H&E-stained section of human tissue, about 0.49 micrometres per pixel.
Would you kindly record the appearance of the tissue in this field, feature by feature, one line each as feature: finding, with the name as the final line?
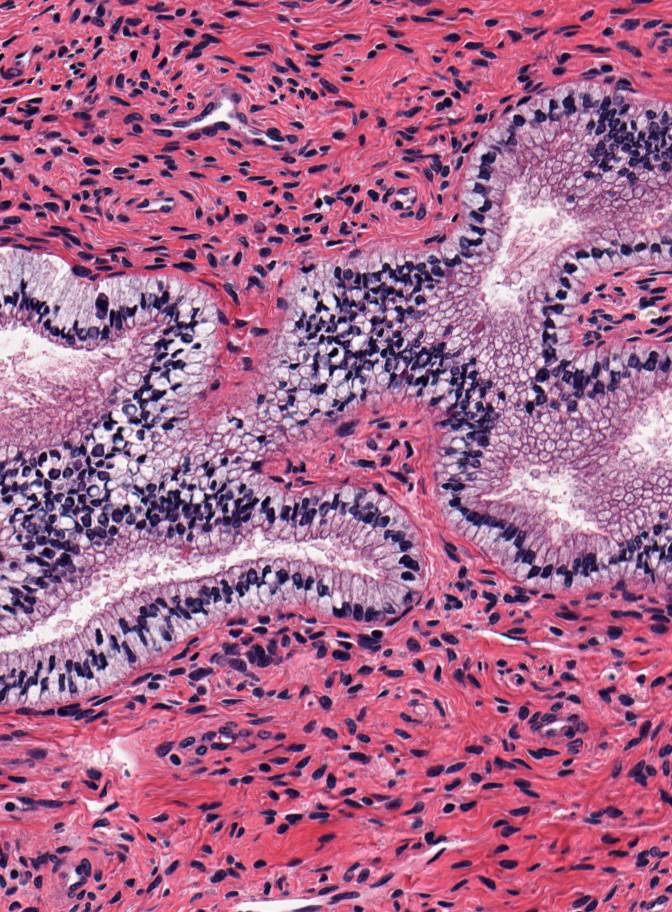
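Gland: single, long, folded, running horizontally across mid-field
Stroma: above and below the gland
Lining cells: tall columnar, pale finely vacuolated mucin-like cytoplasm
Nuclei, most of lining: dark, elongated, in a basal row
Nuclei, near centre: crowded, stacked in several layers
Name: endocervix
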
